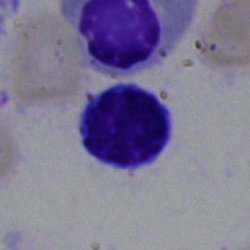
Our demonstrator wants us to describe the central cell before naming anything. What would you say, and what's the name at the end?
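Taking the features in turn, the nucleus fills almost the whole cell, and its chromatin stains dark purple and looks dense. Next, no granules are visible within the cell, and no vacuoles are seen in it either. The name, then, is lymphocyte.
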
